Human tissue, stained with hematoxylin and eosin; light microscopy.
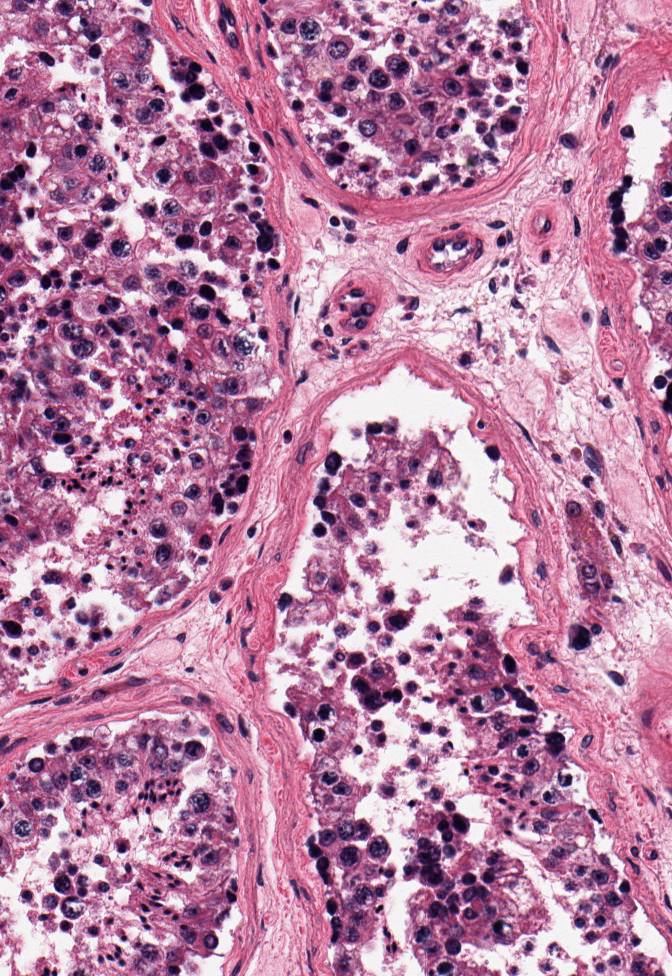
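Testis, haematoxylin and eosin. Each unit is bounded by a thick, eosinophilic wall, layered concentrically and containing flattened spindle nuclei. Instead of an orderly layered lining, the units are filled with loosely arranged, discohesive round cells. Between the units, the interstitial stroma is loose and pale, with scattered spindle nuclei.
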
